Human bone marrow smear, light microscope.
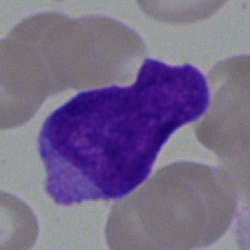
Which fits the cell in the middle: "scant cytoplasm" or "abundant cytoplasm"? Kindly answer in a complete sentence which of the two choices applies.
There is only scant cytoplasm around the nucleus of this cell.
